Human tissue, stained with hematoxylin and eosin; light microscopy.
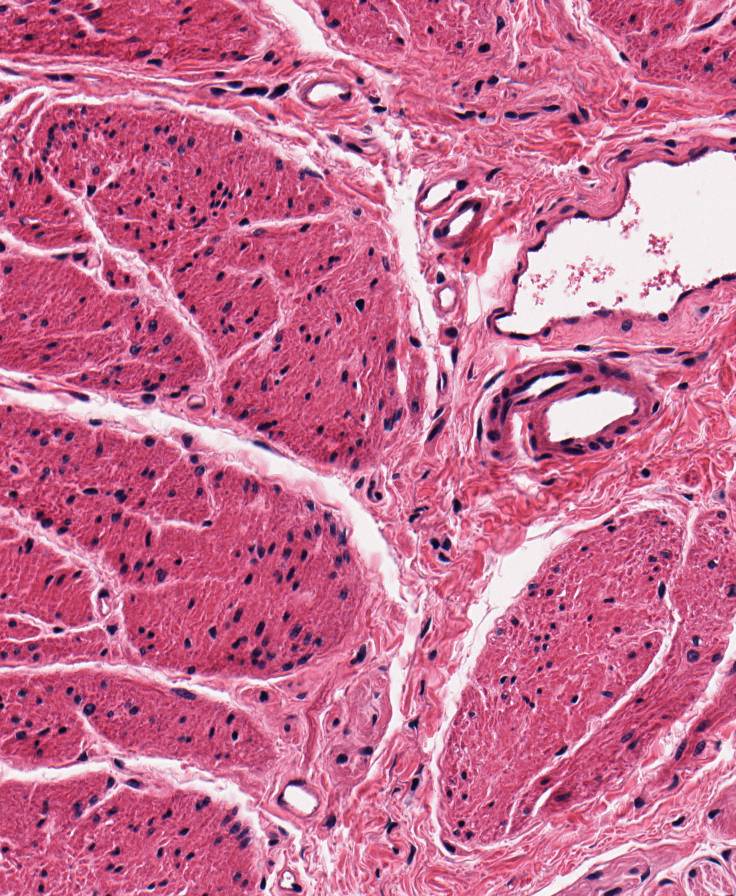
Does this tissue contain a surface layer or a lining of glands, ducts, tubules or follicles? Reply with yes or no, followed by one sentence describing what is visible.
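No. No epithelium or fat cells are present anywhere in the field.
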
